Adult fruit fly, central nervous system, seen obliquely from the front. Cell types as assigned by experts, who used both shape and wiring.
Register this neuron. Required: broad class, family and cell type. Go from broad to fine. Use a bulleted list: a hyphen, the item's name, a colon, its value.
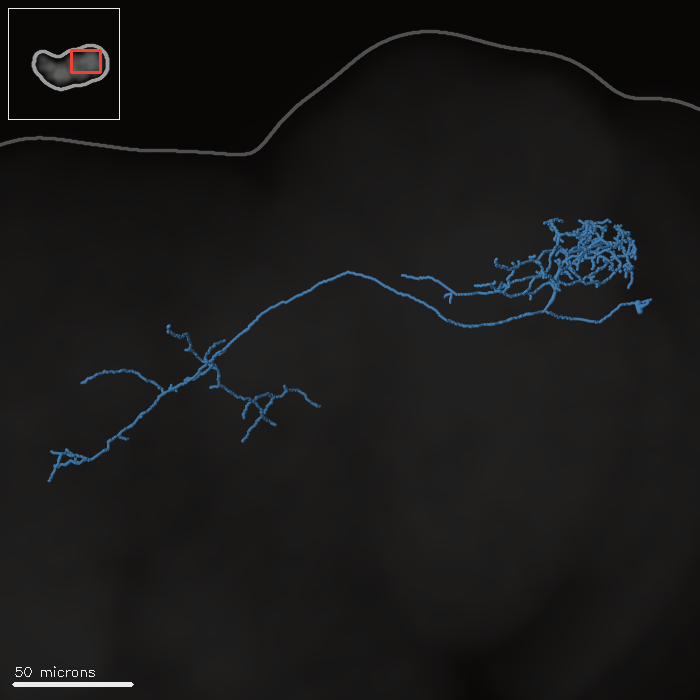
- broad class: central-brain intrinsic neuron
- family: hemilineage AOTUv3_dorsal
- cell type: AOTU007_b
